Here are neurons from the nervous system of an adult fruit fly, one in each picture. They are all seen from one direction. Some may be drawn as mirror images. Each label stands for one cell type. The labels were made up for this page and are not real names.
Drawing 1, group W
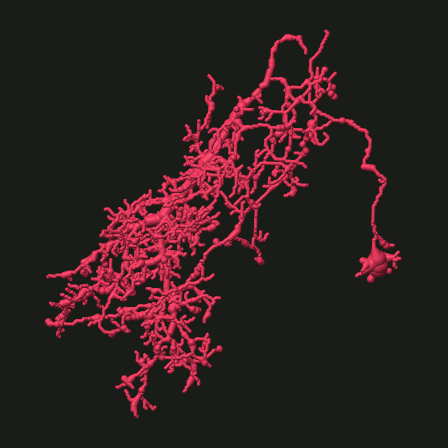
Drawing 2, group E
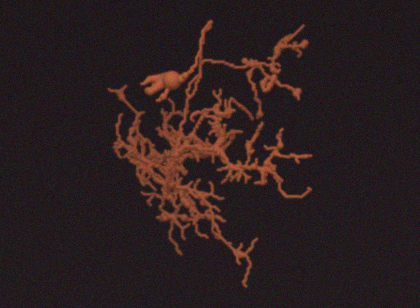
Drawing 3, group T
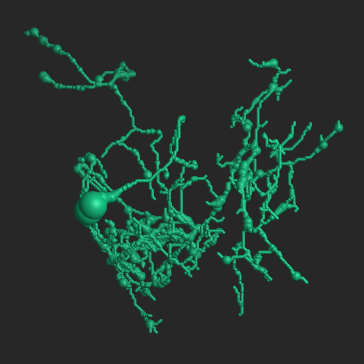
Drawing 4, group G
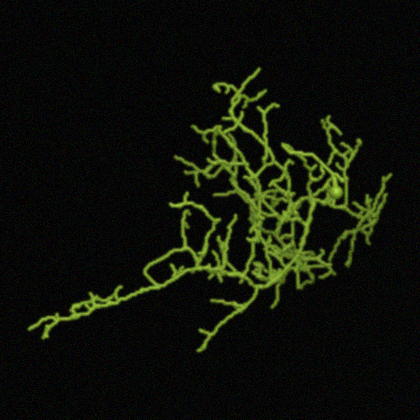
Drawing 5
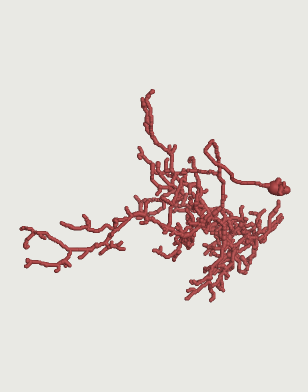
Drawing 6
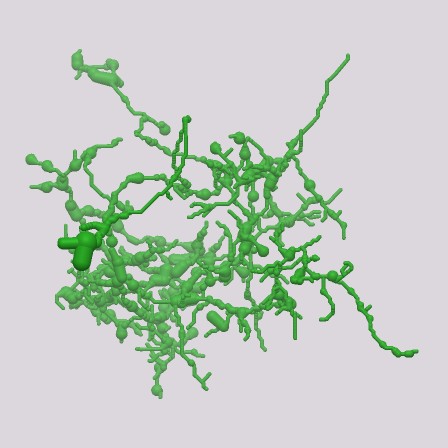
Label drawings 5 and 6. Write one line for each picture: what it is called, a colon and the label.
5: group E
6: group T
